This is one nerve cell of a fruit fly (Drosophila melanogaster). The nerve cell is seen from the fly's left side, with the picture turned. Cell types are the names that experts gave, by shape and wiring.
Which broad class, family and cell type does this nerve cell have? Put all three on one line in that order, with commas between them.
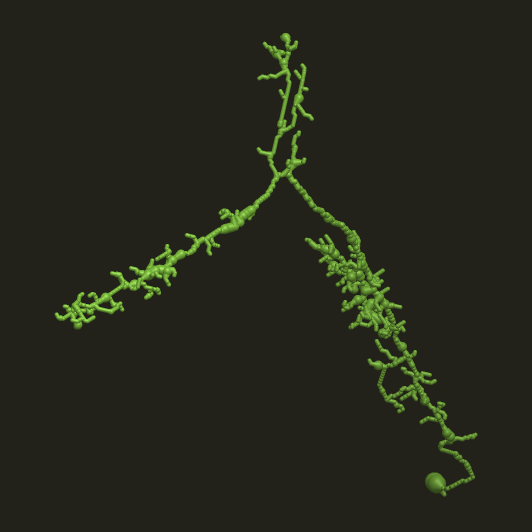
optic-lobe intrinsic neuron, TmY, TmY5a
